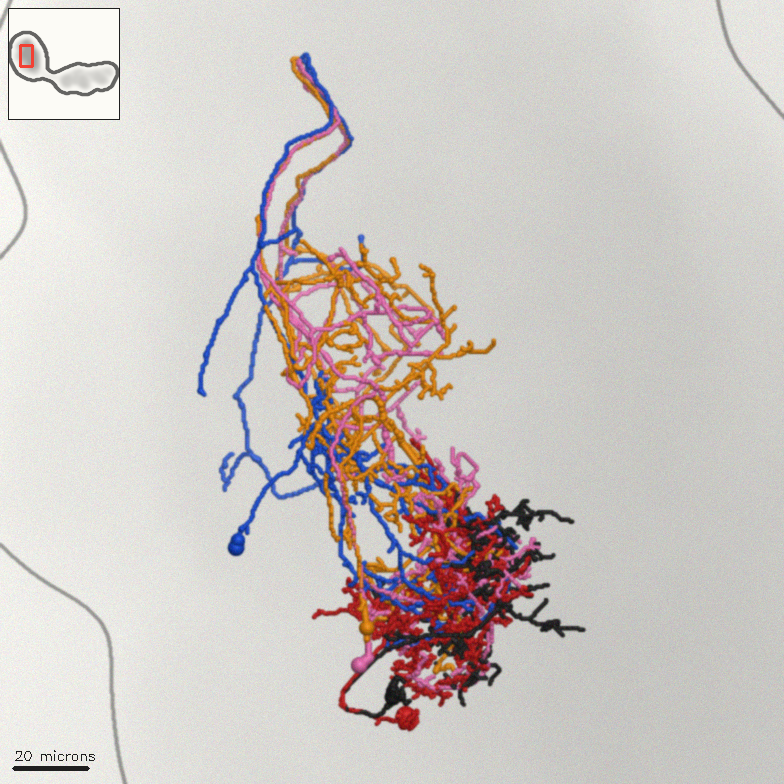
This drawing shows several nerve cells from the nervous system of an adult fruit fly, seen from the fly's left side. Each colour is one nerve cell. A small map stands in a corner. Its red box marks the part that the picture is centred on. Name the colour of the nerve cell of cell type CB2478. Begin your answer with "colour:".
colour: orange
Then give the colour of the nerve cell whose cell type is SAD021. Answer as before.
colour: red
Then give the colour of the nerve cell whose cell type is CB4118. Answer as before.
colour: black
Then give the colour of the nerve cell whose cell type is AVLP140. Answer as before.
colour: pink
